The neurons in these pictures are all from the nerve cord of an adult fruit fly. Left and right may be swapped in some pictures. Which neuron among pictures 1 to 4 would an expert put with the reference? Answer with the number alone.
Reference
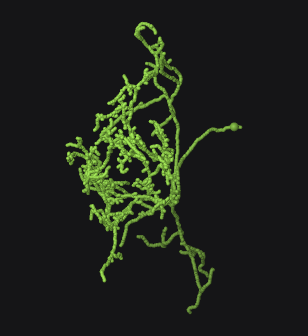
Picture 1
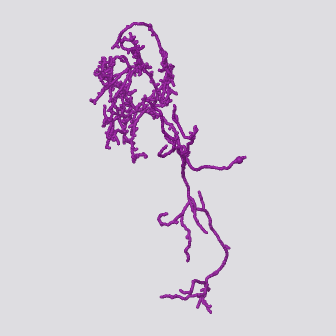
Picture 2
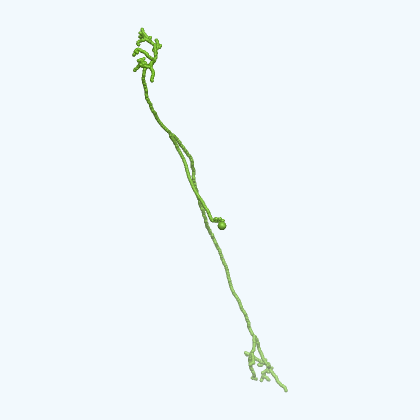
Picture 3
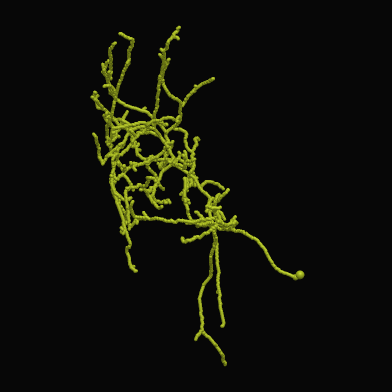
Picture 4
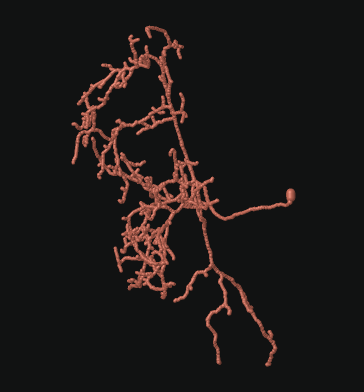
1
